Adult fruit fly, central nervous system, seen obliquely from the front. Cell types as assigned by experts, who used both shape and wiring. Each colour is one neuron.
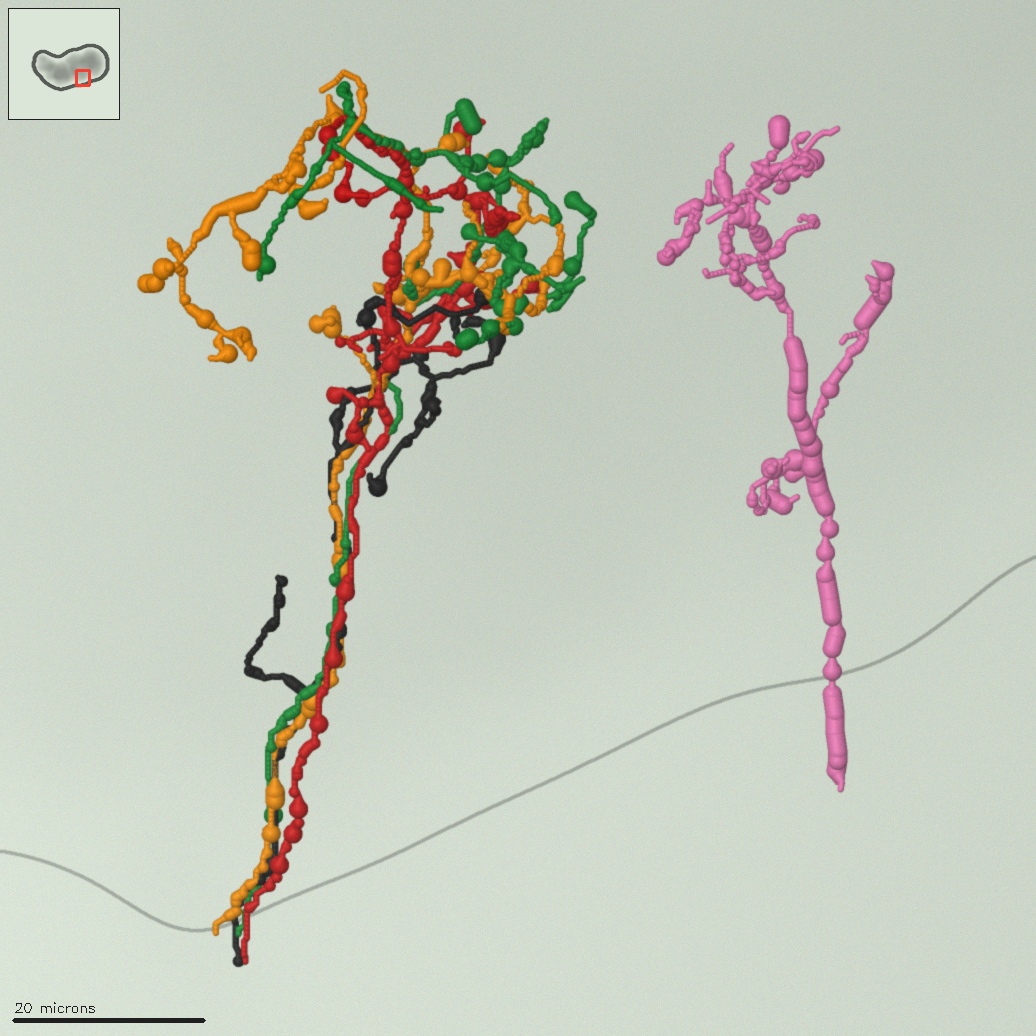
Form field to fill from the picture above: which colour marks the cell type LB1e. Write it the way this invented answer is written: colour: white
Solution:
colour: orange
